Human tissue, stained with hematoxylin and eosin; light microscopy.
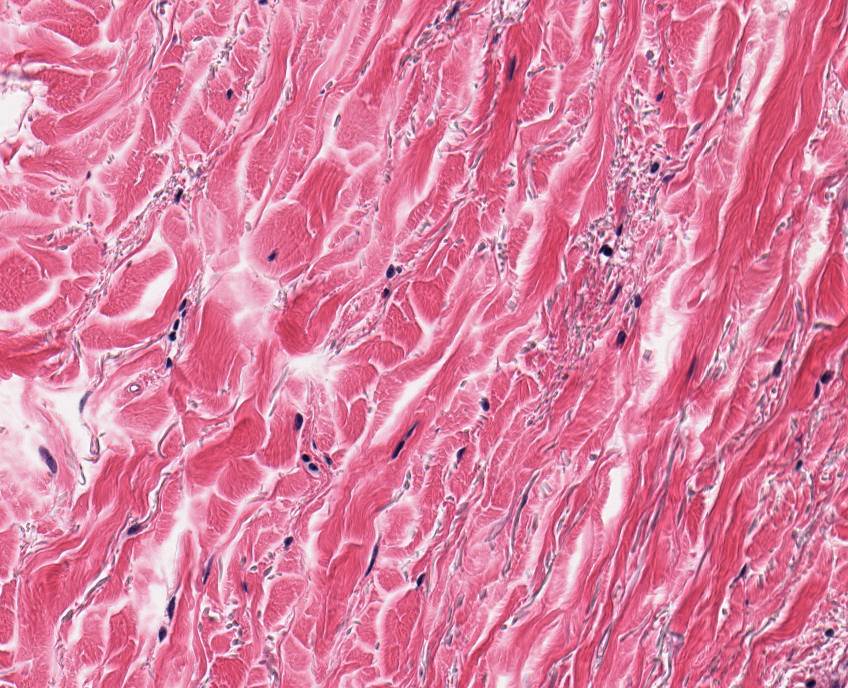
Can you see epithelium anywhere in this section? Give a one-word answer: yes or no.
No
